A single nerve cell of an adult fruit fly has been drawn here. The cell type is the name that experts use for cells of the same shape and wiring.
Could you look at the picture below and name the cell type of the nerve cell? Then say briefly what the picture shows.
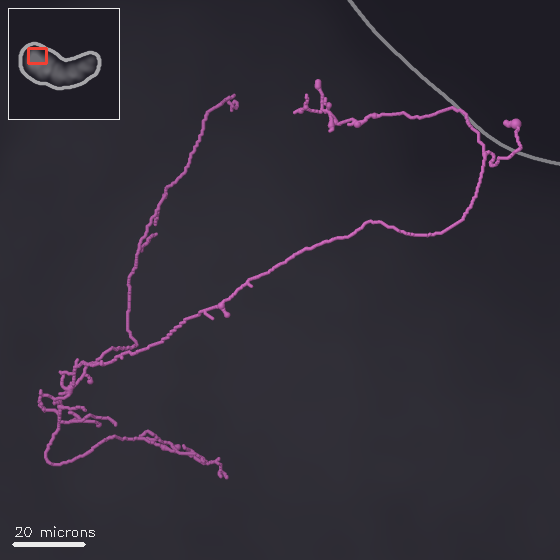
The cell type is KCab-p. Its broad class is central-brain intrinsic neuron. Its cell body lies at the upper right of the picture. By the scale bar it is about 140 microns wide in this view.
